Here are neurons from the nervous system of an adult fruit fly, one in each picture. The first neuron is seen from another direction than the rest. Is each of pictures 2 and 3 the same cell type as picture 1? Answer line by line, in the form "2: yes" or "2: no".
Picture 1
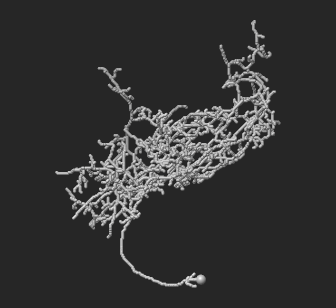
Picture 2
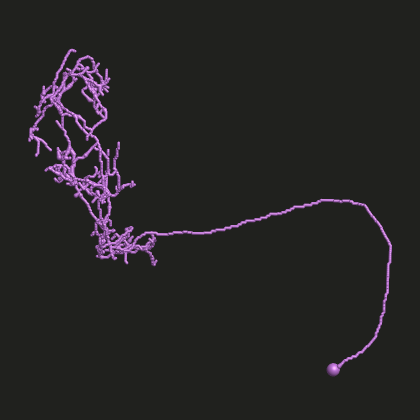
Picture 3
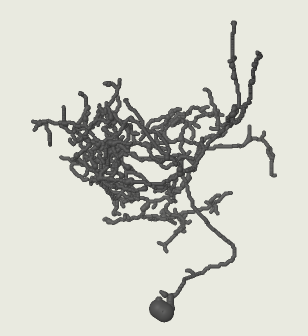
2: no
3: no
